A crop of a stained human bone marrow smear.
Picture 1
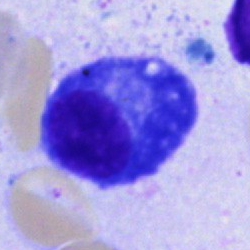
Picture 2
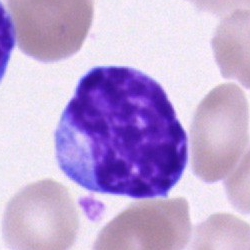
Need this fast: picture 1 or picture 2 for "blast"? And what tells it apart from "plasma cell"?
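The plasma cell is in picture 1, and the blast is in picture 2. Their cytoplasm differs most clearly: in picture 1 it is abundant and deep blue, while in picture 2 it is only a scant pale blue rim, widest on the left side of the cell, around a nucleus that fills most of the cell.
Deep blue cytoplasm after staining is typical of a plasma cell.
Picture 1 also shows a paler zone in the cytoplasm just to the right of the nucleus.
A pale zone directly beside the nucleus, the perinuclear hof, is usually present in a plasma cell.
In picture 1 the chromatin is dense and dark purple, and no nucleoli can be seen. The outlines are alike in being smooth, rounded-oval in picture 1 and roughly round in picture 2, and neither cell shows granules in its cytoplasm. A small purple fragment lies just below the cell in picture 2.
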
